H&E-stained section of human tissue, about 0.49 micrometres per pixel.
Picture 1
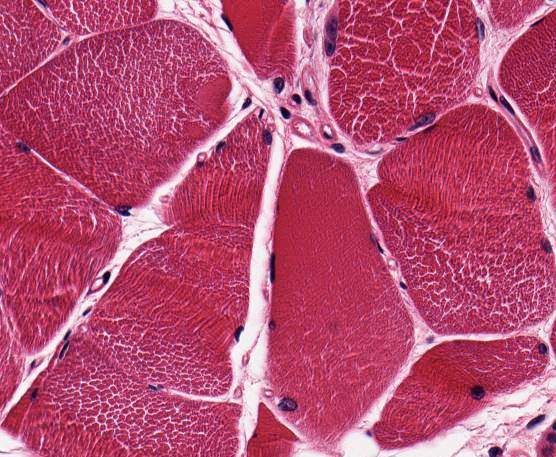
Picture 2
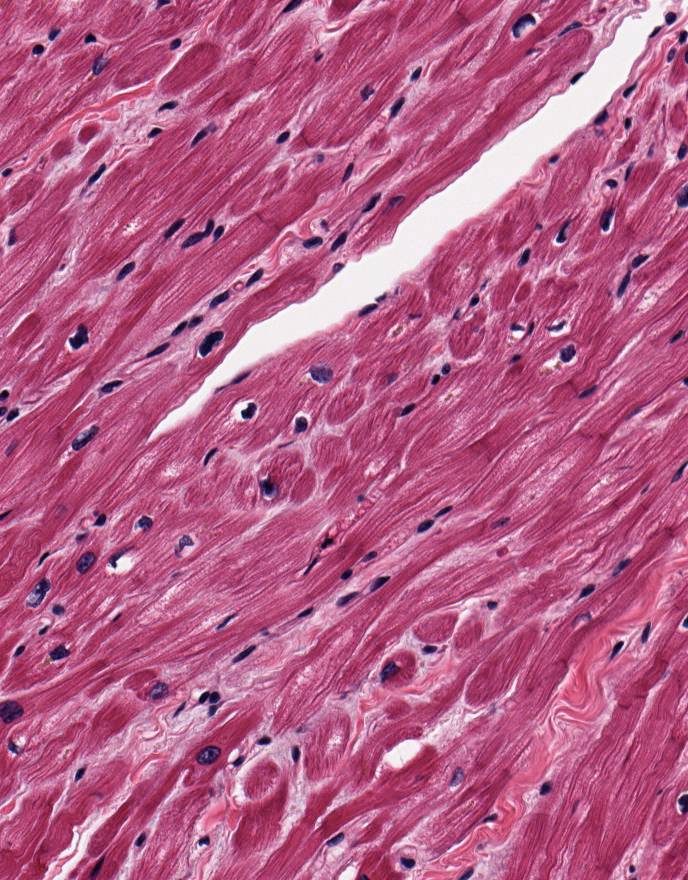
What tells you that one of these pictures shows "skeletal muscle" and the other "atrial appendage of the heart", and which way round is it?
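Look first at picture 1, which is skeletal muscle; picture 2 is atrial appendage of the heart. Start with where the nuclei sit. In the skeletal muscle they lie at the periphery of the fibres, against their borders, and they are small, dark and flattened or oval. In the atrial appendage of the heart the nuclei are oval and lie in the centre of the fibres. Several of them, especially in cross-cut fibres in the middle of the field, are surrounded by a pale clear halo. Now follow the fibres in picture 2: most run diagonally from lower left towards upper right, and they branch and join their neighbours rather than running as separate parallel fibres. Back in picture 1, the fibre cytoplasm is deeply eosinophilic with a fine stippled texture of myofibrils.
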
